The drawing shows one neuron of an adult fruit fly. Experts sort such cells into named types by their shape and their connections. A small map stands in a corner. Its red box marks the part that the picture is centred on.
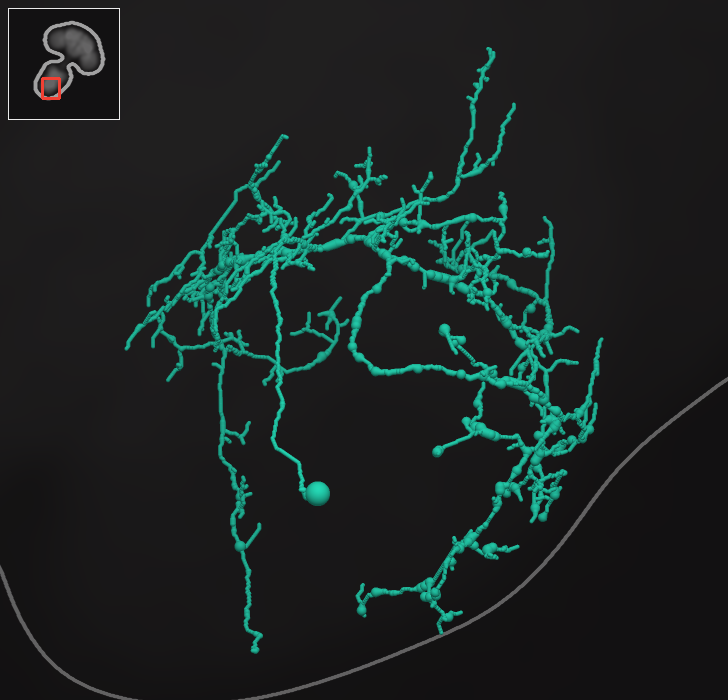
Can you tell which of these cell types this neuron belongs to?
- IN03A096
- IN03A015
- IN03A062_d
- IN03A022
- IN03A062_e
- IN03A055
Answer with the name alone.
IN03A055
